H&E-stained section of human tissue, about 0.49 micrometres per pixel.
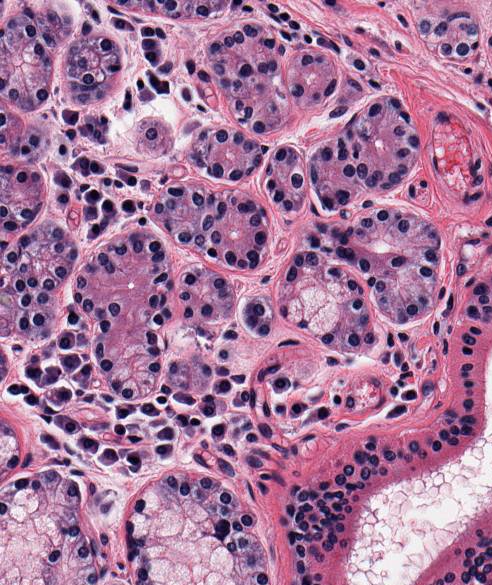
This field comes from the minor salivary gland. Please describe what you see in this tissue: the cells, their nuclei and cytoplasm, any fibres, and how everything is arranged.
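Closely packed rounded glandular acini, separated by thin pink connective tissue, fill the field. Many small cells with dark round nuclei lie between acini at left and lower centre. A curved band of columnar epithelial cells lines a pale space along the lower right edge. Pink collagen is thicker at upper right and along lower right than between central acini.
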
